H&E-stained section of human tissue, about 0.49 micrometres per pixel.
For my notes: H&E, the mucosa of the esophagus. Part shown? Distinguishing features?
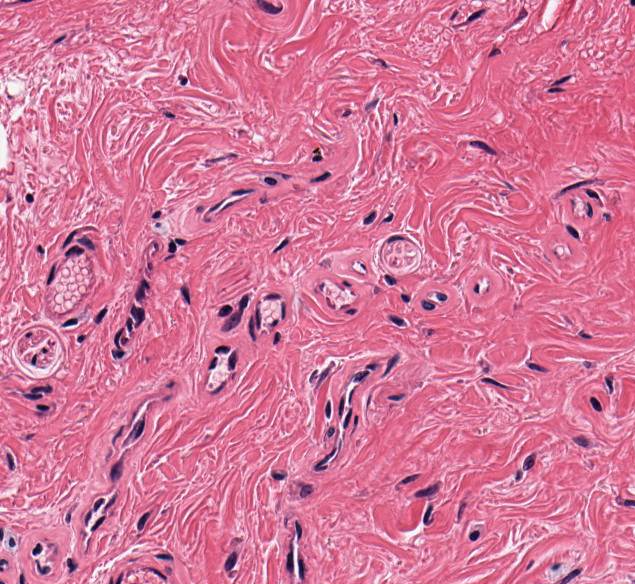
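Loose connective tissue fills this field. Its wavy pink collagen bundles run in varied directions rather than in one parallel stream.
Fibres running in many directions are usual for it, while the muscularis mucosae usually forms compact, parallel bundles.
The collagen is dense throughout, with no epithelium, and sparse dark, slender, spindle-shaped nuclei lie between the bundles.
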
